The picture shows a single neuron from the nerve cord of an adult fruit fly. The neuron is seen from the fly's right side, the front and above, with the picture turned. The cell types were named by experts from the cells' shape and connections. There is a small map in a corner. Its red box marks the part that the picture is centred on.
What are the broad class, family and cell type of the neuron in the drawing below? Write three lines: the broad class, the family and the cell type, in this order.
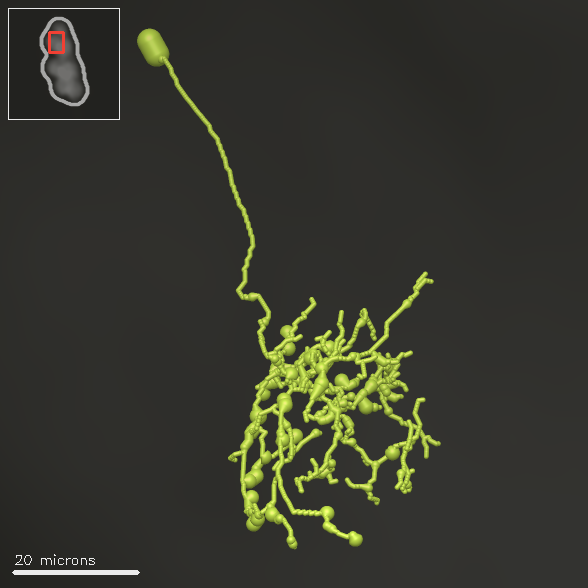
nerve-cord intrinsic neuron
hemilineage 01B
IN01B081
